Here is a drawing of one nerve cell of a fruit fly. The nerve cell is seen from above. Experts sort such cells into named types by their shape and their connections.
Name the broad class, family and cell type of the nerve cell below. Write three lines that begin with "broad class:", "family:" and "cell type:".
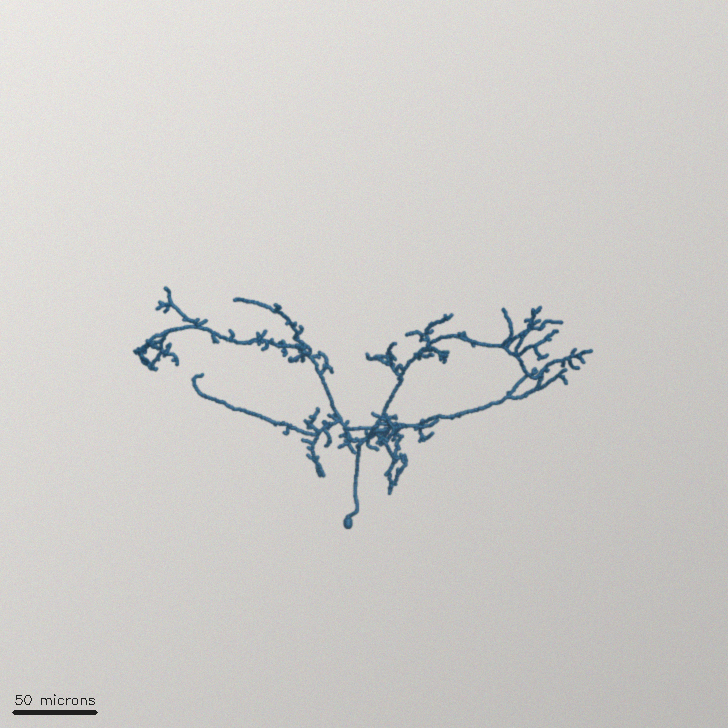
broad class: central-brain intrinsic neuron
family: hemilineage LB0
cell type: GNG295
